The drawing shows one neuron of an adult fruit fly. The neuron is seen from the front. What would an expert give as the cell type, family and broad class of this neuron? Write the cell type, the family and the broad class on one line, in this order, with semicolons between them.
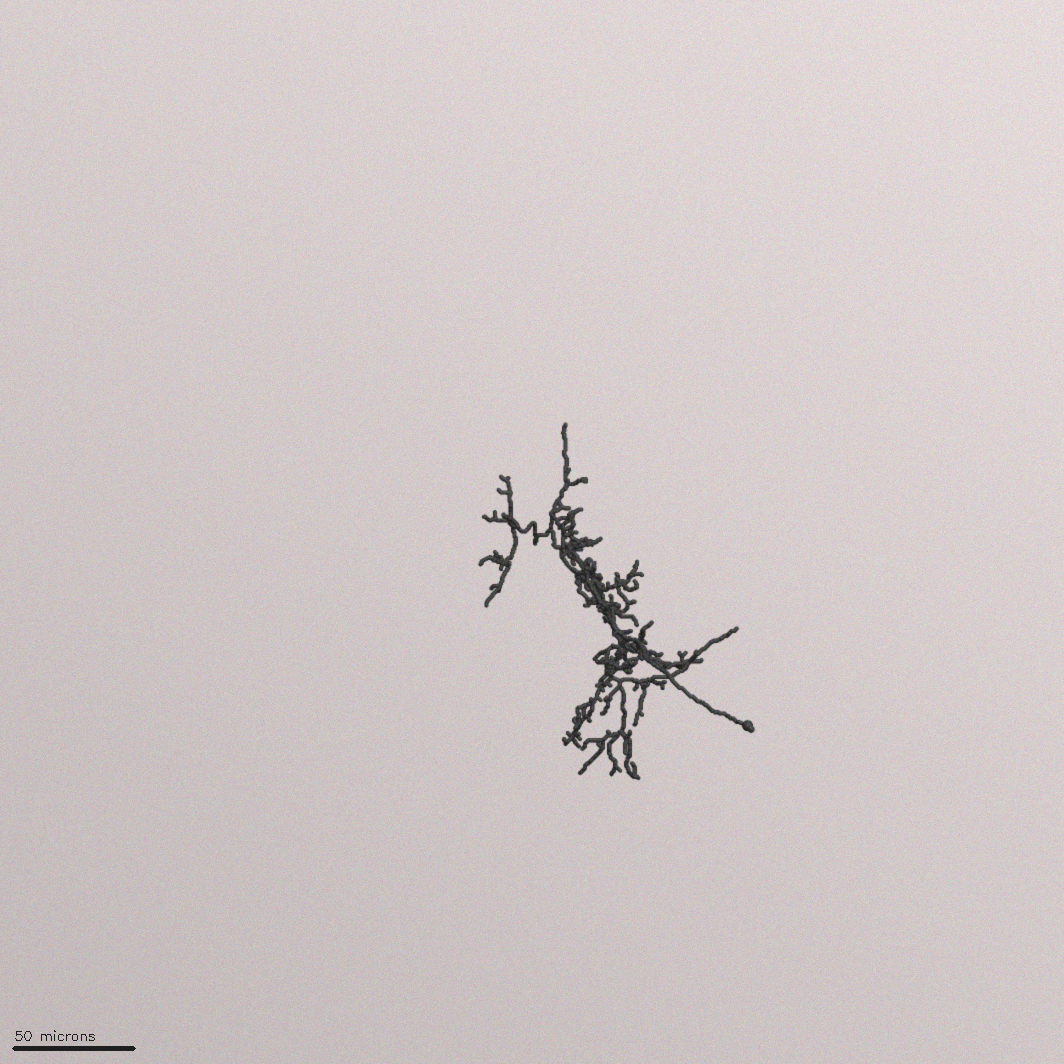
SAD075; hemilineage VESa1; central-brain intrinsic neuron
